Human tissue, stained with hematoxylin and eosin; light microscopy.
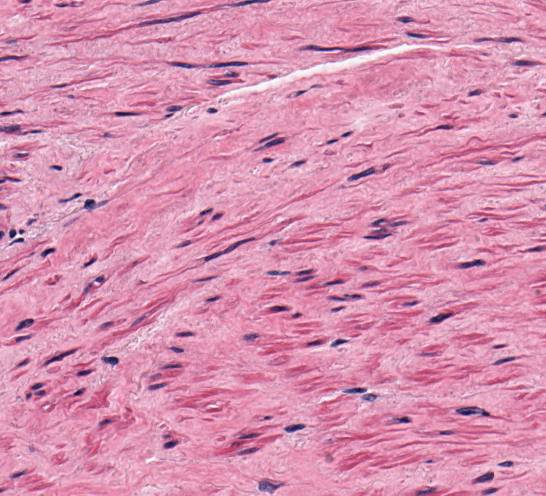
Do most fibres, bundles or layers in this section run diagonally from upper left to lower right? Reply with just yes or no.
No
